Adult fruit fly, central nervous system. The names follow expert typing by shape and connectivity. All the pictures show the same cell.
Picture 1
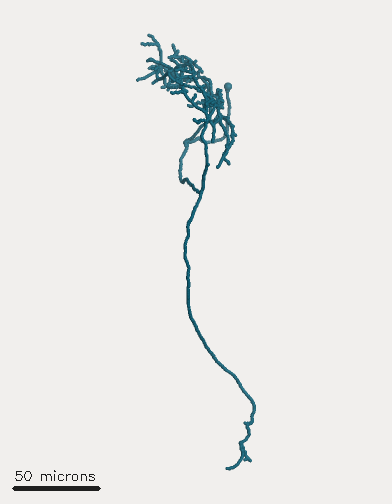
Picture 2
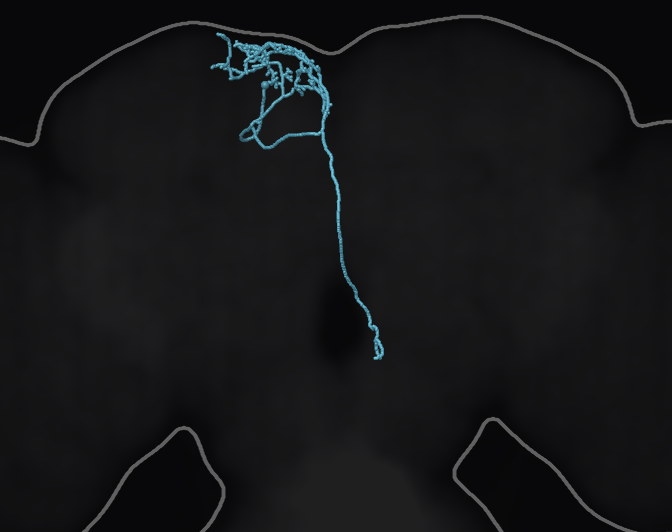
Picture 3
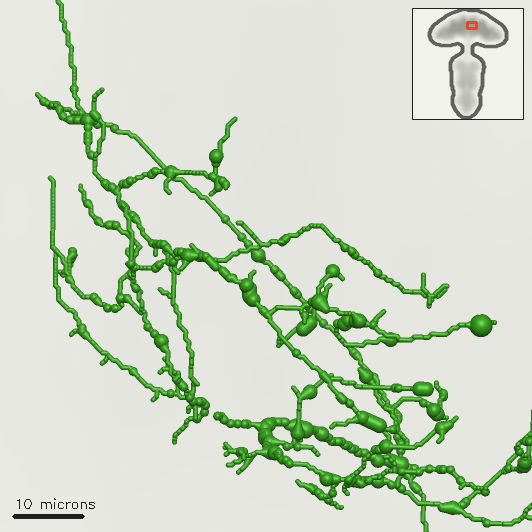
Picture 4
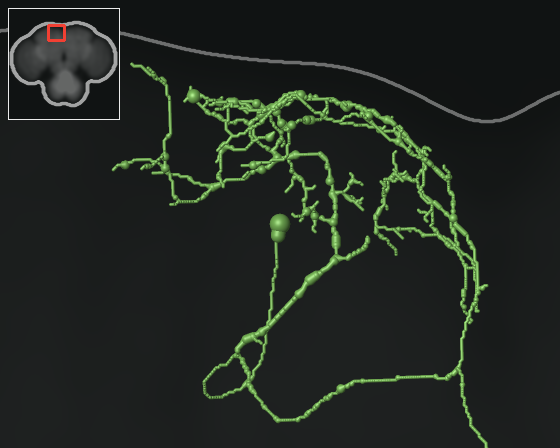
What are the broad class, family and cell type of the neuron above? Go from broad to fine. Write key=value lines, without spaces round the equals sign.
broad_class=central-brain intrinsic neuron
family=hemilineage SMPpv1
cell_type=SMP483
